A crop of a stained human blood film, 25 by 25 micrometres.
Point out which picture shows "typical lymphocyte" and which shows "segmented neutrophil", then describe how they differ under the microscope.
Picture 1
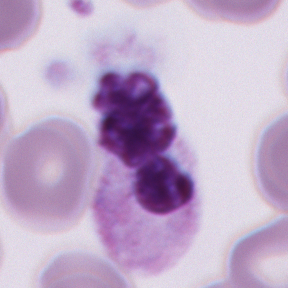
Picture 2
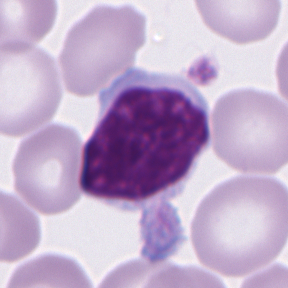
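The segmented neutrophil is in picture 1, the typical lymphocyte in picture 2. In picture 1 the cytoplasm is abundant, pale pinkish-lilac and filled with fine pinkish granules.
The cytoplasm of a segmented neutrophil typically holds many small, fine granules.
In picture 2 the cytoplasm is scant, forming only a narrow pale blue-grey rim around a nucleus that fills most of the cell, and it shows neither granules nor vacuoles.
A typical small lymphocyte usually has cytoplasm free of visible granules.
The cell in picture 1 is elongated, taller than it is wide. The nucleus in picture 2 measures about 12 by 9 micrometres. The chromatin is dark and coarsely clumped in both, dark purple in picture 1 and with small paler patches in picture 2.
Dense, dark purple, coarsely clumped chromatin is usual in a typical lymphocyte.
No nucleoli are visible in the nucleus in picture 1.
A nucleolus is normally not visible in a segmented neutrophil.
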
